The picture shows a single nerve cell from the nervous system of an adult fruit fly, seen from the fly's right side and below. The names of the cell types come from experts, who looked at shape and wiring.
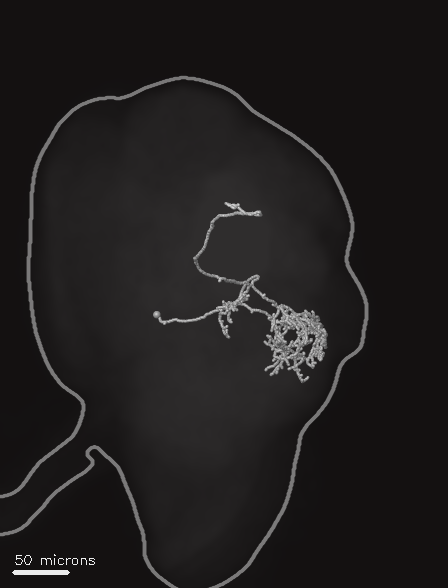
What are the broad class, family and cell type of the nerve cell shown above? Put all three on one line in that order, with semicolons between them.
central-brain intrinsic neuron; hemilineage DL1_ventral; AVLP524_b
